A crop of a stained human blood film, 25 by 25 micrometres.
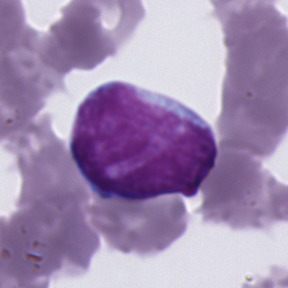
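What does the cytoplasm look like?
Only a thin blue rim at the edge of the nucleus.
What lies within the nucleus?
A pale streak running diagonally across its lower middle.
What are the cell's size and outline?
About 13 by 11 micrometres, smooth, without hair-like projections.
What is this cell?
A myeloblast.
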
